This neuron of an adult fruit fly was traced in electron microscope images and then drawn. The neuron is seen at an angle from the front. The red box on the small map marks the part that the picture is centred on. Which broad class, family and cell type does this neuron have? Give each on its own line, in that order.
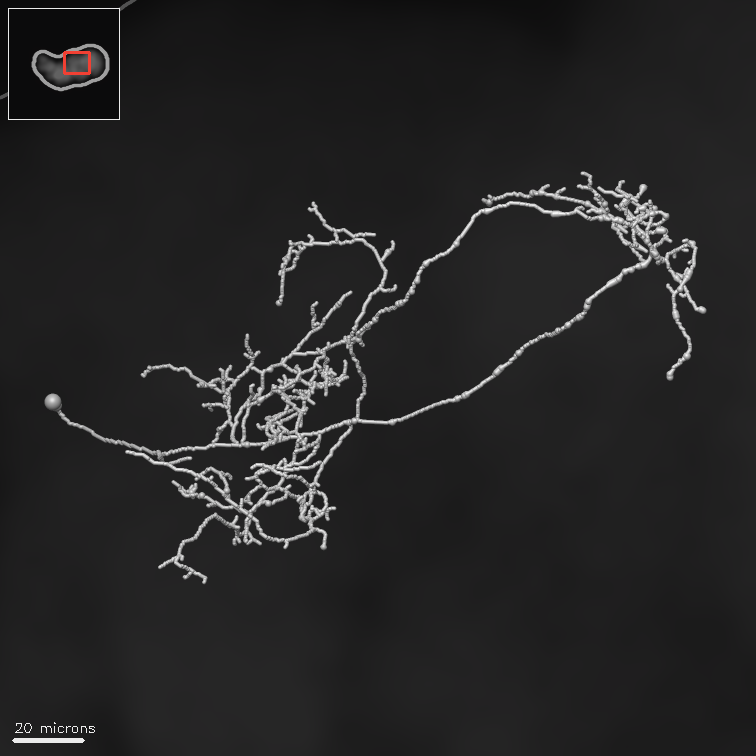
central-brain intrinsic neuron
hemilineage VLPl&p1_posterior
aIPg9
